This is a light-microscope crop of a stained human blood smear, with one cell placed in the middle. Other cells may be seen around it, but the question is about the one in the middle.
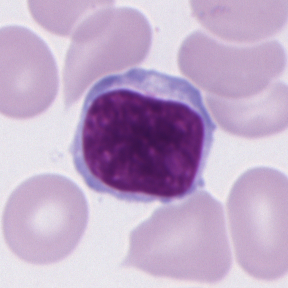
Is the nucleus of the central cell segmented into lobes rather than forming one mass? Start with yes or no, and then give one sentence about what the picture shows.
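No. The nucleus is a single undivided mass with no lobes.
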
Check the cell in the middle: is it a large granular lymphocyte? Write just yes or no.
no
